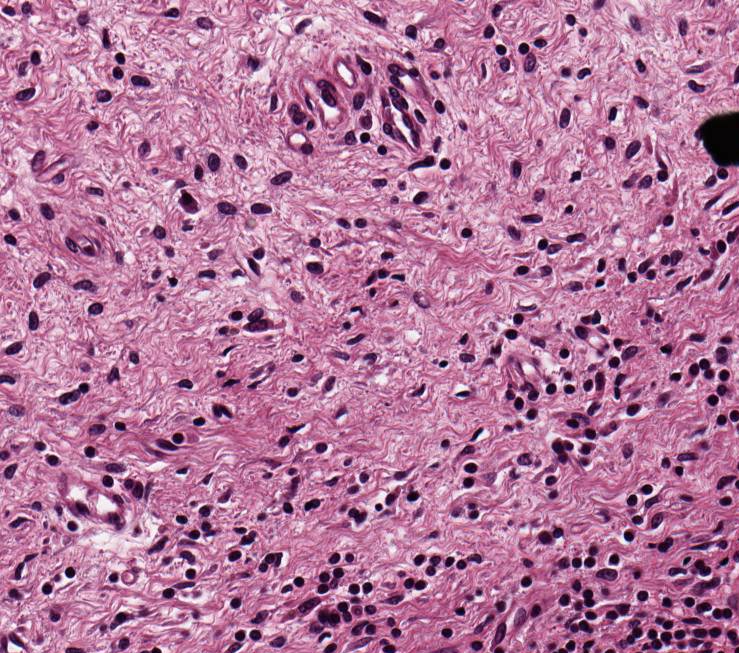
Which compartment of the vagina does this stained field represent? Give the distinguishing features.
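This field shows loose connective tissue. Its stroma is fine, wavy pink collagen running in haphazard directions. Oval to spindle-shaped dark nuclei are scattered fairly evenly, with small round dark-staining lymphocytes most crowded at the lower right. A small vessel near the top centre has plump endothelial nuclei around its lumen.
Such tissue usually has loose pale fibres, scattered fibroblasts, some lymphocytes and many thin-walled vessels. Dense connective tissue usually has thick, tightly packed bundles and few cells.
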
